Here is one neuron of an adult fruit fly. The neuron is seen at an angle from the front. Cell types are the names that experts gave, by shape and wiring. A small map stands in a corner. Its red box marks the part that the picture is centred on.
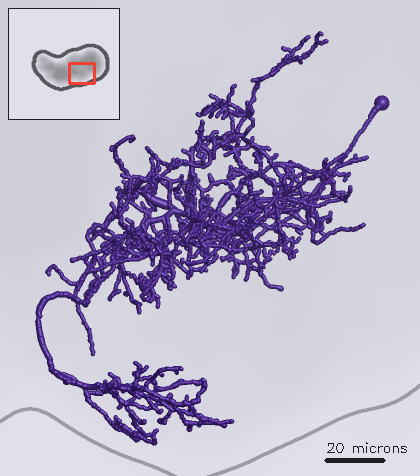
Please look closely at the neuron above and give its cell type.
GNG112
